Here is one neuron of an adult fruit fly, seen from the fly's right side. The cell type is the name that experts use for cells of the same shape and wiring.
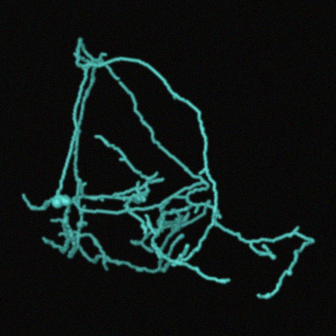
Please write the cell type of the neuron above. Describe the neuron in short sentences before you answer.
The cell body can be seen on the left of the picture. In this view it is about as wide as it is tall. Its broad class is nerve-cord intrinsic neuron. It is of cell type IN12B029.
